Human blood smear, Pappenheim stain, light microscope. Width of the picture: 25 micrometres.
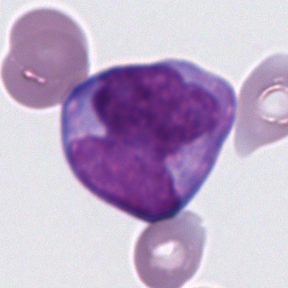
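Atypical promyelocyte: note the angular outline, with several flattened sides rather than a smooth circle. The nucleus, folded so its lobes bend over and overlap, fills most of the cell. Pale blue-grey cytoplasm shows mainly at the nucleus's left and right sides.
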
